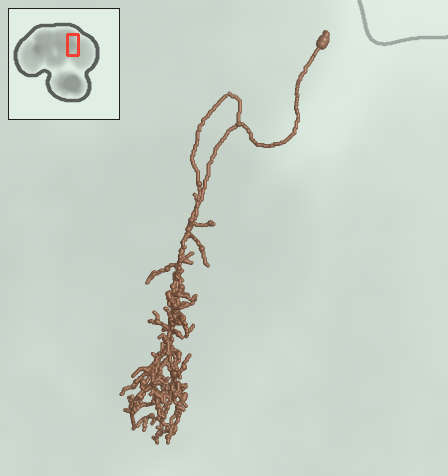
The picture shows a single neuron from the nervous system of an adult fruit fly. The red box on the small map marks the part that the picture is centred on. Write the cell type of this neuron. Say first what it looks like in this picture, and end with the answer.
The cell body is at the upper right of the picture. The picture shows dozens of branch ends. This is a central-brain intrinsic neuron. It is of cell type AVLP005.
